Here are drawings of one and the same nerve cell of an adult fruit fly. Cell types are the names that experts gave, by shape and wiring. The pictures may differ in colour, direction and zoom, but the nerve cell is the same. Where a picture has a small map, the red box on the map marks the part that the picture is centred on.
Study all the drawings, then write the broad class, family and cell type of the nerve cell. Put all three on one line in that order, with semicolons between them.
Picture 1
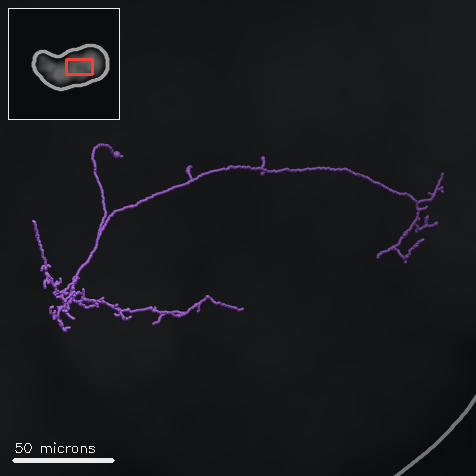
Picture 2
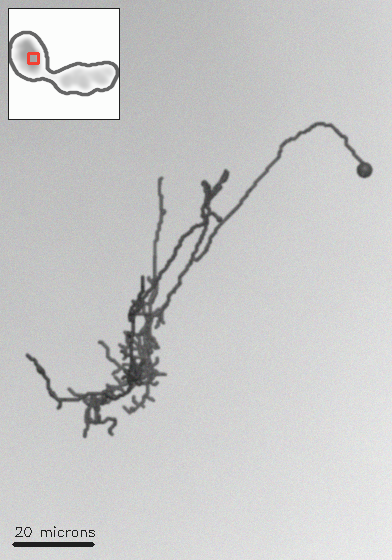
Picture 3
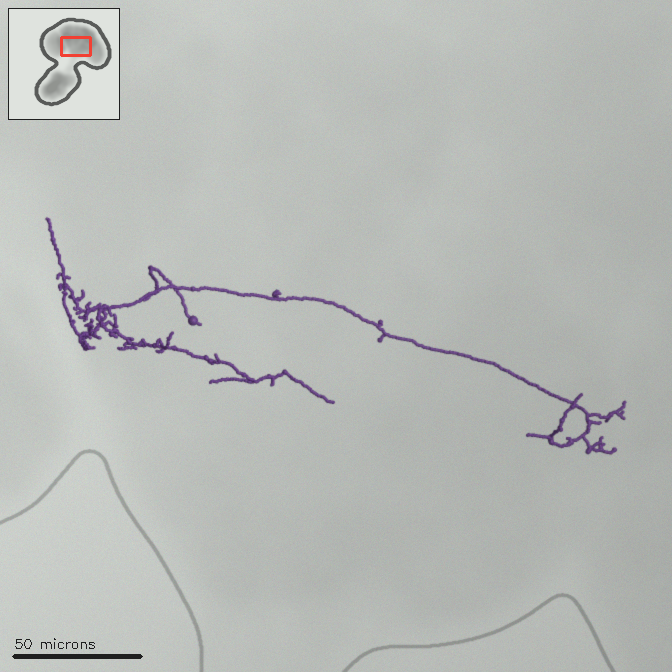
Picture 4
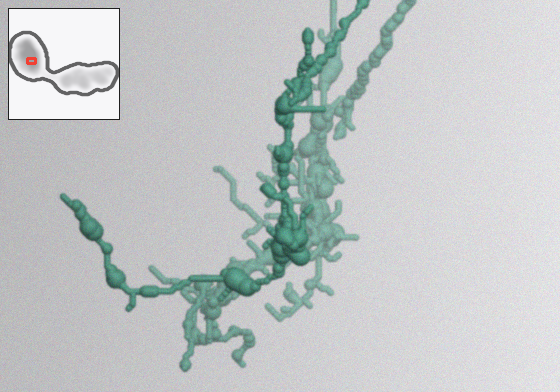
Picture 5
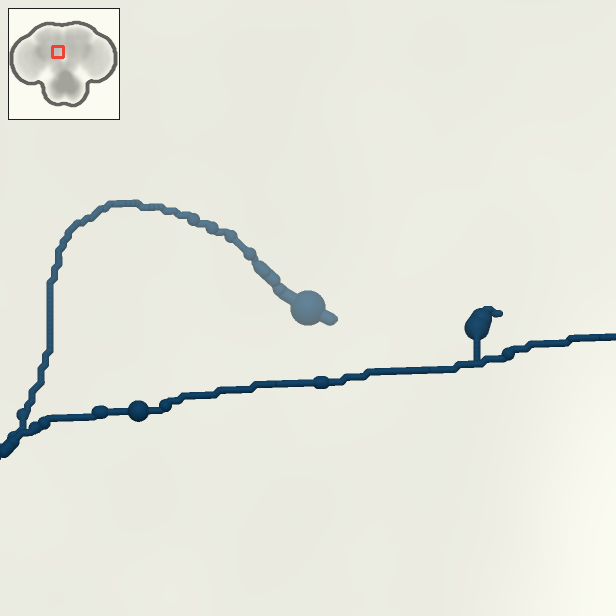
central-brain intrinsic neuron; hemilineage DM4_ventral; WED143_a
